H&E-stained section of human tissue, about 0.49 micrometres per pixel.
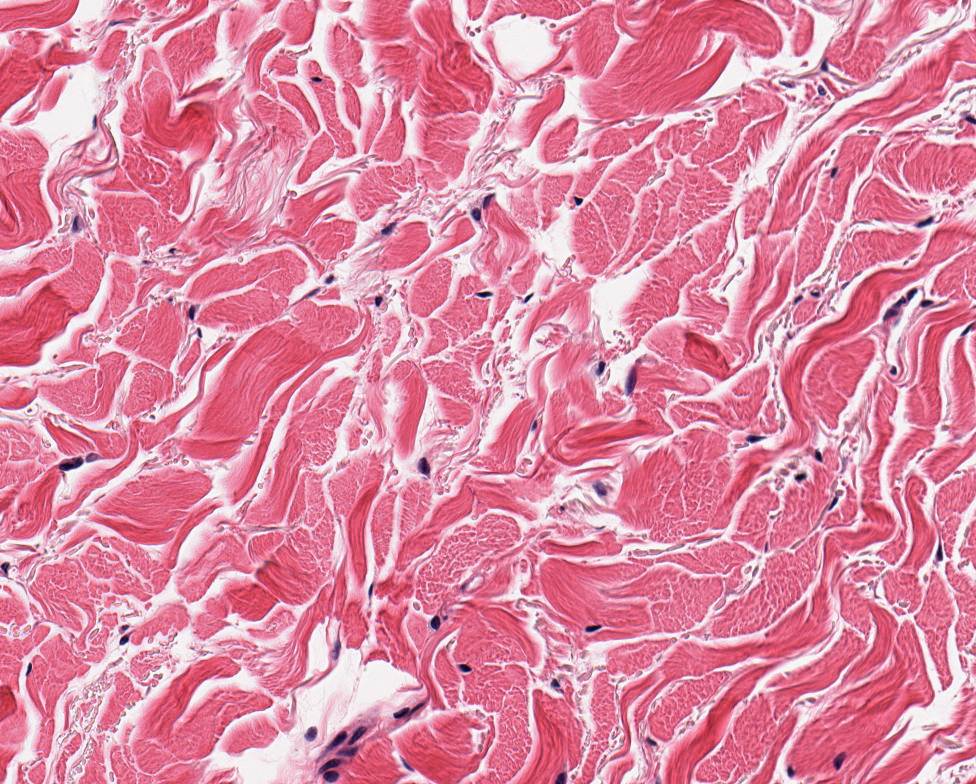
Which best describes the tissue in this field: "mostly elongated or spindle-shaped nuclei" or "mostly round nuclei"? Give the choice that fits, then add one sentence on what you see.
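Mostly elongated or spindle-shaped nuclei. Most nuclei are small, dark and elongated.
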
